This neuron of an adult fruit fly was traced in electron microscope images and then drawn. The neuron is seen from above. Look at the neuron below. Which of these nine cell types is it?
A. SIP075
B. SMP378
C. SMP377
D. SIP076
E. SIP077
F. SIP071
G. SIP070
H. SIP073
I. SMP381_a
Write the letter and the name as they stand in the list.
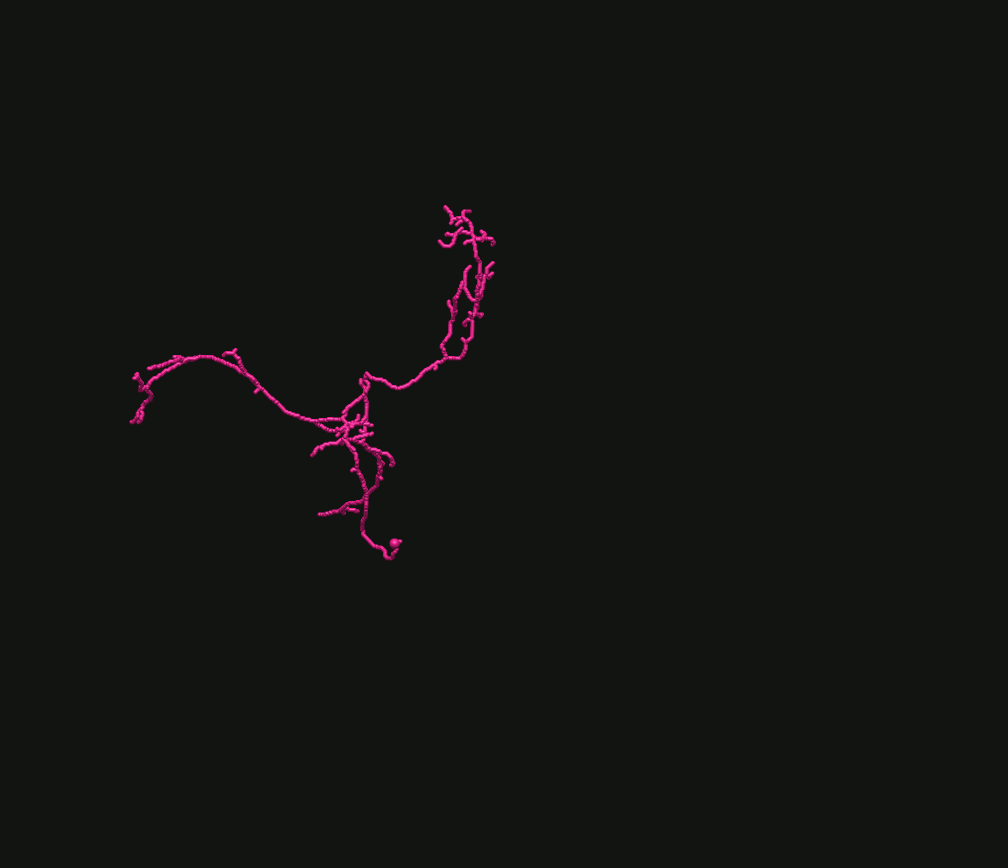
I. SMP381_a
